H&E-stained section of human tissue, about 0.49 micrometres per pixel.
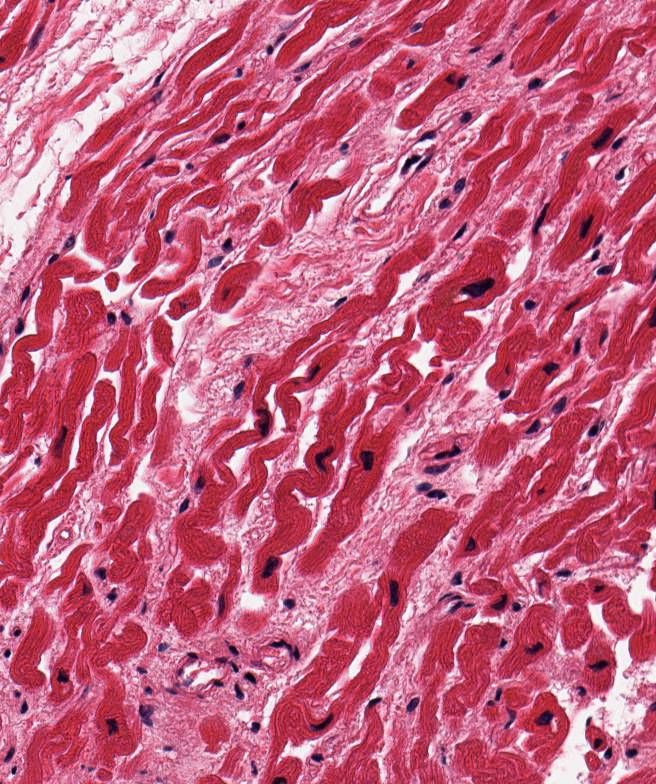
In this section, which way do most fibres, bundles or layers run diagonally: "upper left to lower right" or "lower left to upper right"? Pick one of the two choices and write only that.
Lower left to upper right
